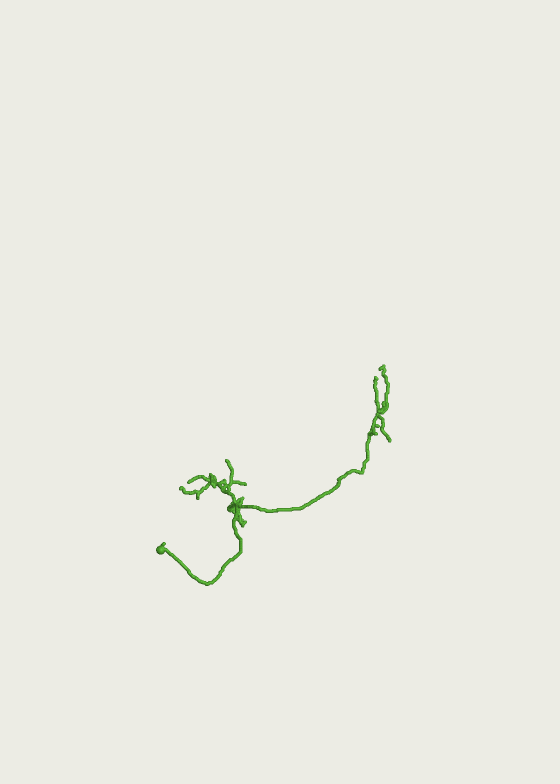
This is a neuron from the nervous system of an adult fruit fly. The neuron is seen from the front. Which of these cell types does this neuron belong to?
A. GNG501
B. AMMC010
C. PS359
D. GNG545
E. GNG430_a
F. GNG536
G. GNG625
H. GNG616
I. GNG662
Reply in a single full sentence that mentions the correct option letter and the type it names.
Option H is GNG616, the cell type of the neuron.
